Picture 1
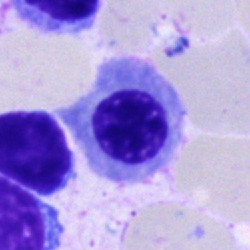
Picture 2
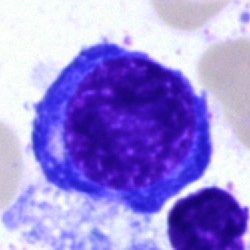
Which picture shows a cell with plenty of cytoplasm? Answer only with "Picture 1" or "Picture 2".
Picture 1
